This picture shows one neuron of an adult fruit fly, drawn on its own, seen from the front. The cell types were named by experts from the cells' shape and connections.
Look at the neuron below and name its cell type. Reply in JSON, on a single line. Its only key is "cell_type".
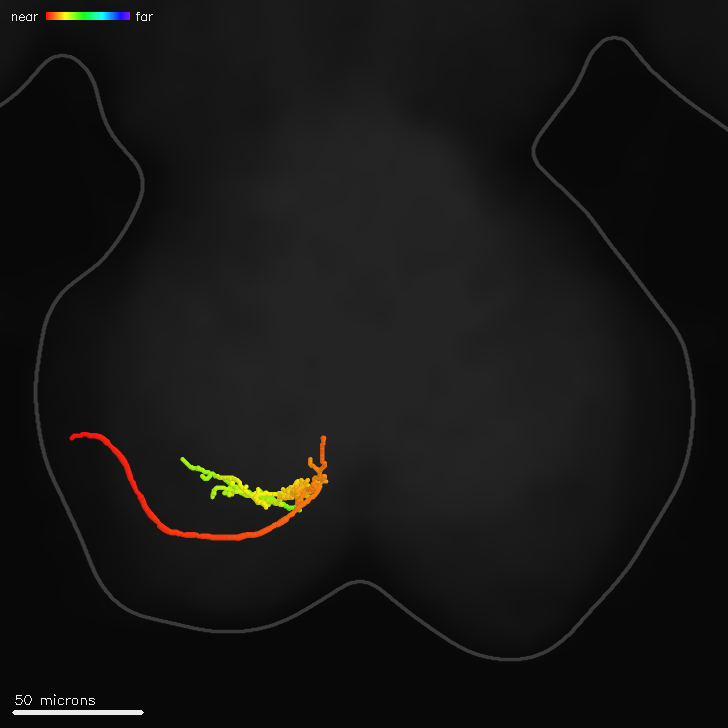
{"cell_type": "SNta33"}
